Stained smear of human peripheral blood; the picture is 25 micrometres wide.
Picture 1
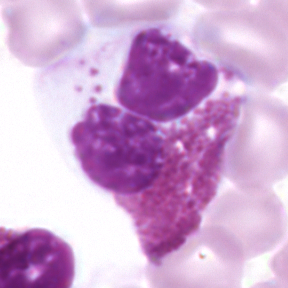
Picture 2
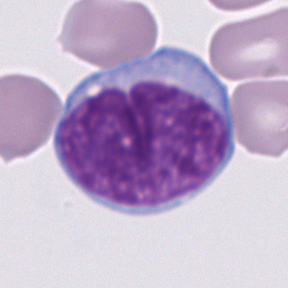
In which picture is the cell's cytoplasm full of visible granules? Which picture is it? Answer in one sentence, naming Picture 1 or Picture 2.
For the cell in picture 1, the cytoplasm contains many visible granules.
